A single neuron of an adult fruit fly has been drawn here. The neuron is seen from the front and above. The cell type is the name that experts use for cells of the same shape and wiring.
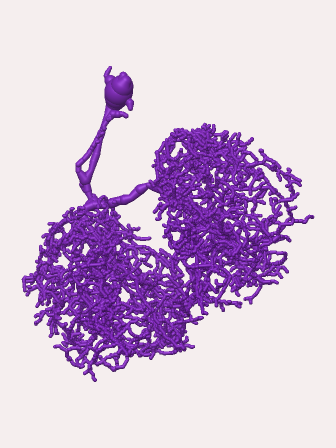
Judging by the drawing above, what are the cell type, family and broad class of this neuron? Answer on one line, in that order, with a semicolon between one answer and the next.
MNad67; MNad; motor neuron of the nerve cord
